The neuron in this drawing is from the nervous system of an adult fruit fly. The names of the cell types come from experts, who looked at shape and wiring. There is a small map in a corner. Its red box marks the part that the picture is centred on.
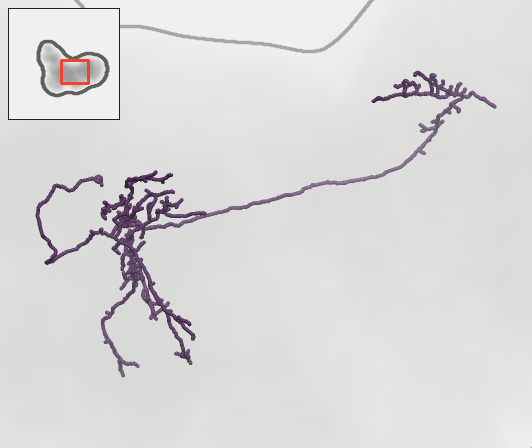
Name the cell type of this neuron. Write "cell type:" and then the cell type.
cell type: PS177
